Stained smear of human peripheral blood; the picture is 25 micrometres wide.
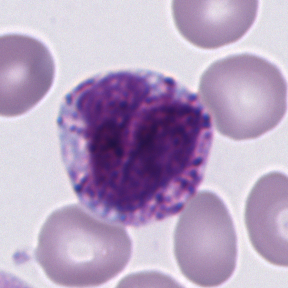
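Basophil, the central cell in a stained smear of human peripheral blood, about 14 micrometres across. The nucleus fills most of the cell, its chromatin dark purple and coarse with denser patches. Dark blue-violet granules are scattered both in the cytoplasm and over the nucleus. A narrow rim of pale pinkish-lilac cytoplasm surrounds the nucleus of this basophil.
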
